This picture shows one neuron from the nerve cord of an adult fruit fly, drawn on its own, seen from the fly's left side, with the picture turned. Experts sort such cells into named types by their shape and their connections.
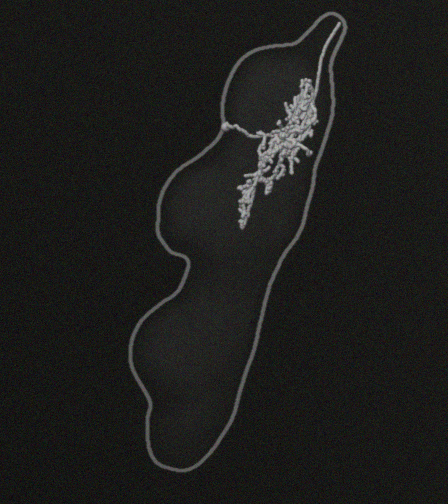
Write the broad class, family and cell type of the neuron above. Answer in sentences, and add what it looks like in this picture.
It is an ascending neuron. Its family is hemilineage 06B. It is of cell type AN06B026. As drawn here it is taller than it is wide.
